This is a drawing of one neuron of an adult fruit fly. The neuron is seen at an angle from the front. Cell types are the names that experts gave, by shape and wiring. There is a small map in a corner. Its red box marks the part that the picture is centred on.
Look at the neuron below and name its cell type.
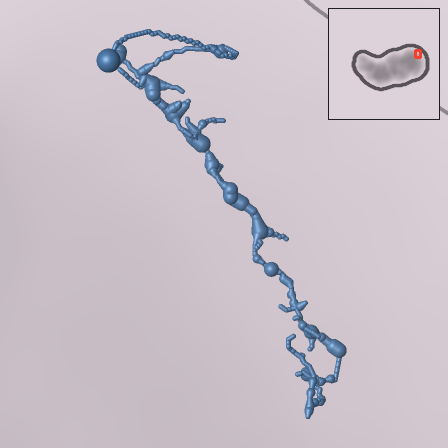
Dm3c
